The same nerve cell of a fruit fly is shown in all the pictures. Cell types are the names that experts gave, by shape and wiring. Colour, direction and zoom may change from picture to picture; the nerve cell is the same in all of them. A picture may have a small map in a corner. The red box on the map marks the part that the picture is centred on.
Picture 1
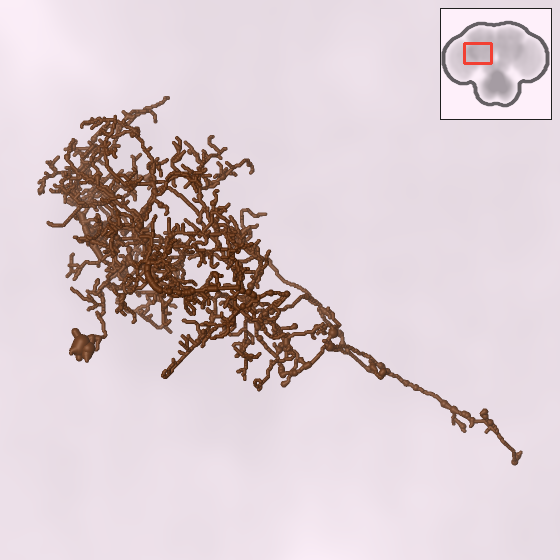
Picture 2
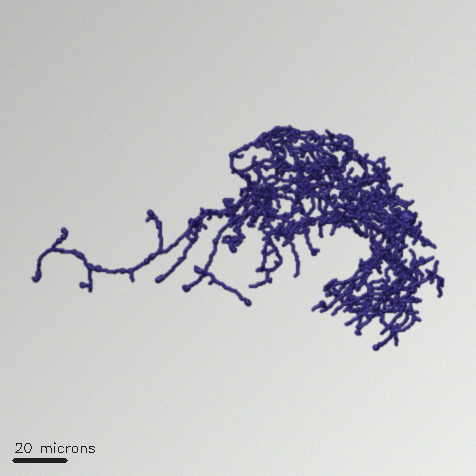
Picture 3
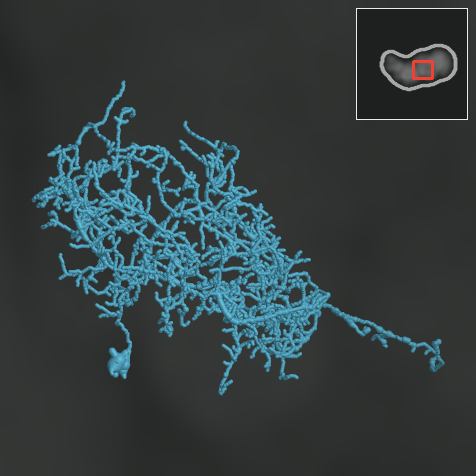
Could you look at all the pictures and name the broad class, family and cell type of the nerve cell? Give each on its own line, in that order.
central-brain intrinsic neuron
hemilineage VLPl&p2_lateral
AVLP099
